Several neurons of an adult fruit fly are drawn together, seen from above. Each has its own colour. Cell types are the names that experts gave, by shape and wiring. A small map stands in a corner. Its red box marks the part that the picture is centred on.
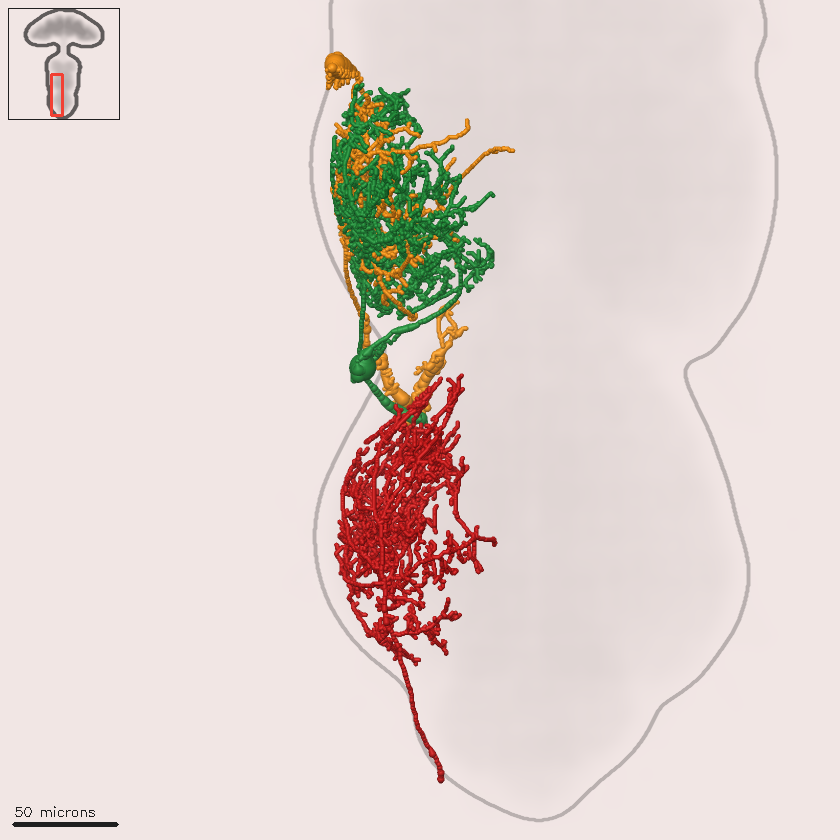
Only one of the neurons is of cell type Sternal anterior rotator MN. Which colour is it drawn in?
orange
